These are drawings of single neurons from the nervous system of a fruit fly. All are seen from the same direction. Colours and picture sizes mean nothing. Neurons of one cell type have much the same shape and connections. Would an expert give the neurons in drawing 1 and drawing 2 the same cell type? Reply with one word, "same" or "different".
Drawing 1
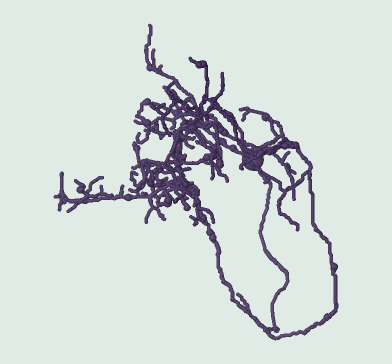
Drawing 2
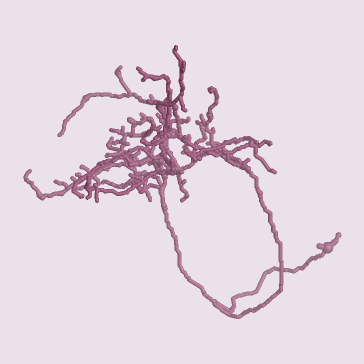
same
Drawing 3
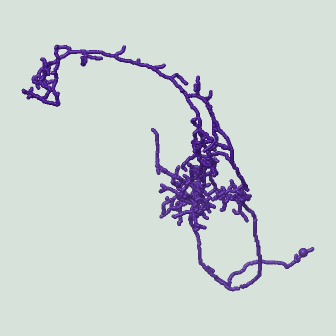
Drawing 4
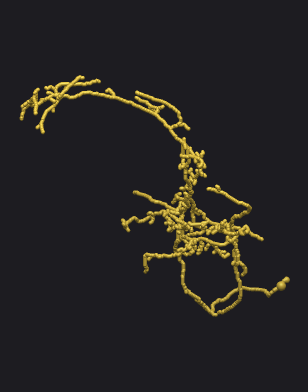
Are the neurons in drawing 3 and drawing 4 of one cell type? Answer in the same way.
same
